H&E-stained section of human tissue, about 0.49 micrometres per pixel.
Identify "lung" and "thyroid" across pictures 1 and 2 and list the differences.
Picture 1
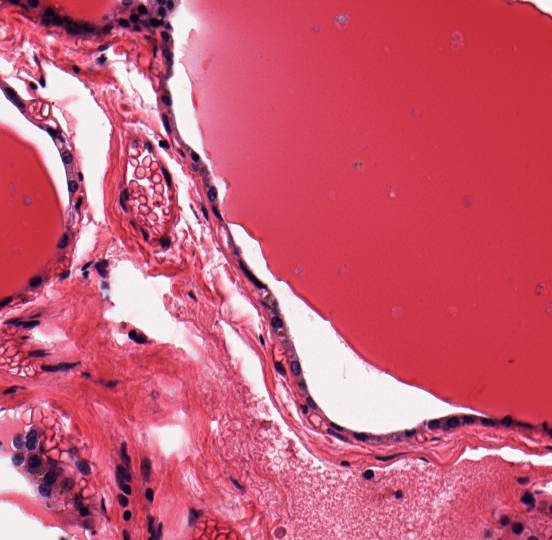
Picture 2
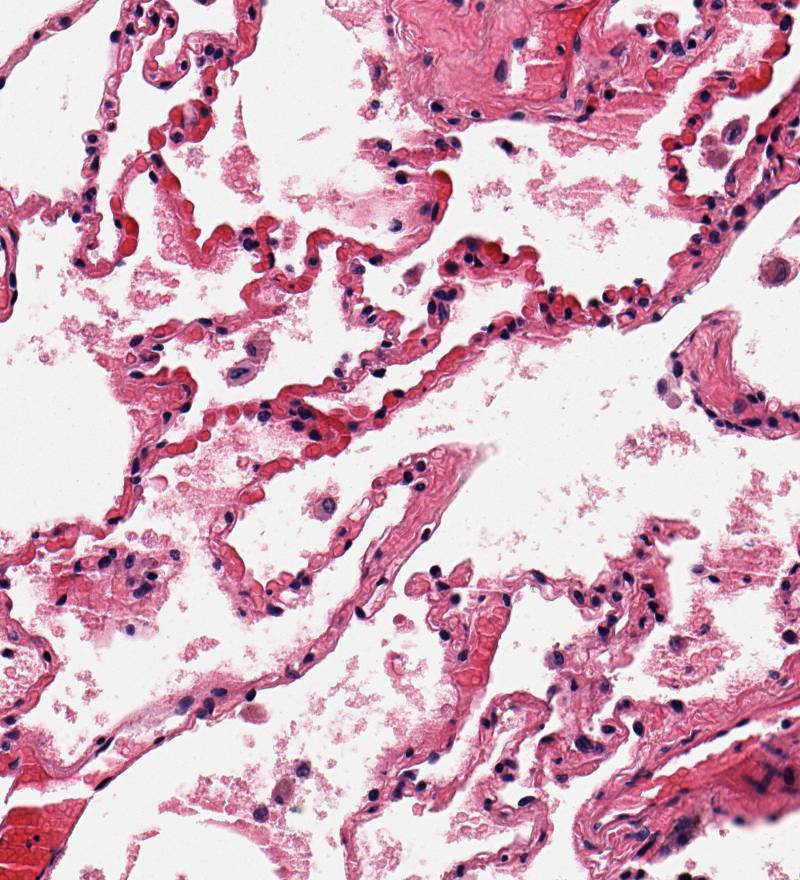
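In this pair, the thyroid is picture 1 and the lung is picture 2. In the thyroid, a large follicle at the upper right is filled with homogeneous eosinophilic colloid and lined by a single layer of flattened cells with elongated dark nuclei. In the lung, thin branching strands run across the whole field, separating large open spaces. Capillaries packed with bright red blood cells give the strands a beaded red look, clearest along the band crossing the centre. Flattened cells with small dark nuclei cover the strands.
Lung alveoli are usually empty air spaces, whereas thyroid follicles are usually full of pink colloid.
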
